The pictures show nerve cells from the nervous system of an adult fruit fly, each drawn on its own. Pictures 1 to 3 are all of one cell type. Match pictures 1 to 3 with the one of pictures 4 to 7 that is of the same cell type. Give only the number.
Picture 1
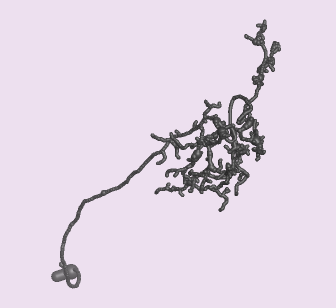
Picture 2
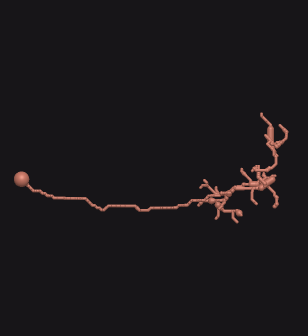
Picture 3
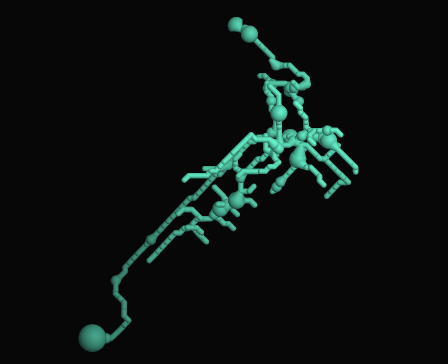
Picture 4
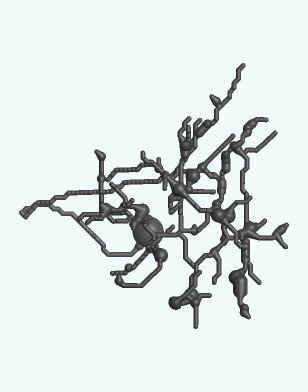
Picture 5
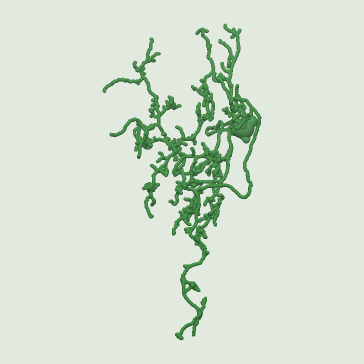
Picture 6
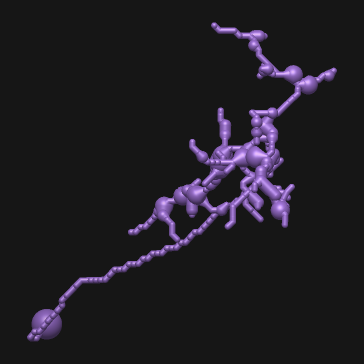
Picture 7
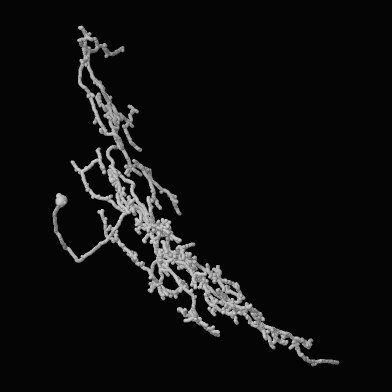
6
